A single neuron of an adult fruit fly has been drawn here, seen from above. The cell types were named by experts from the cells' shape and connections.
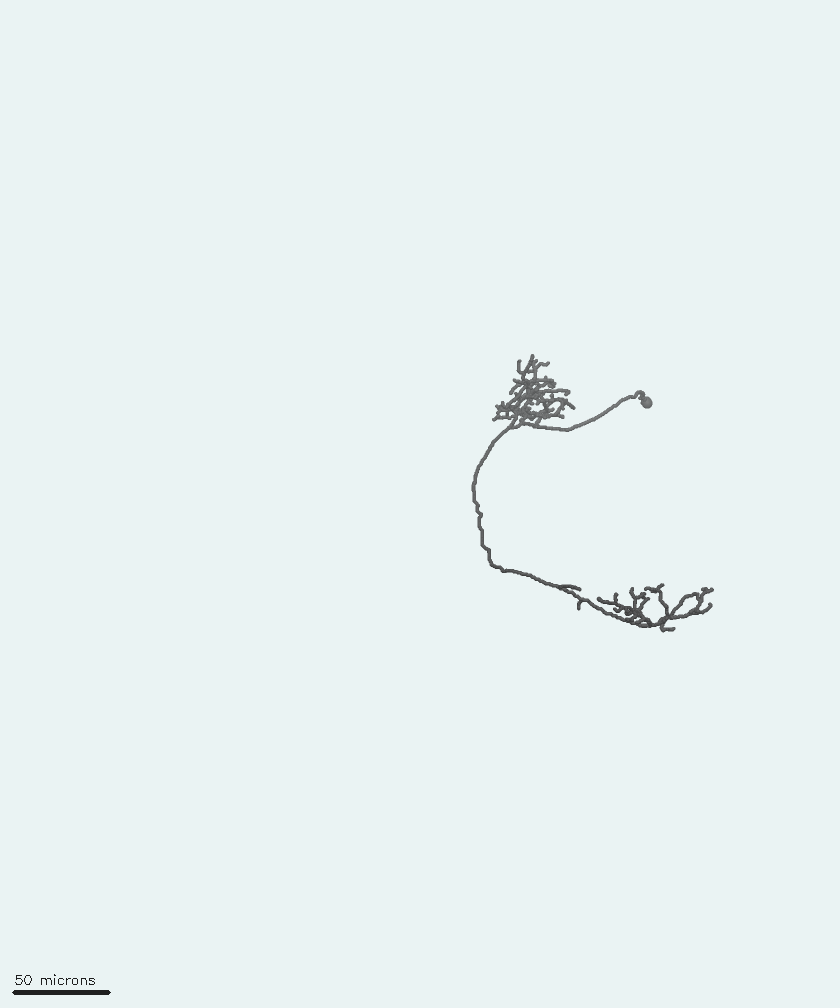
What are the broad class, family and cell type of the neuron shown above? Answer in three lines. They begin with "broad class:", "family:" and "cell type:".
broad class: central-brain intrinsic neuron
family: hemilineage ALlv1
cell type: VP1m+VP2_lvPN2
